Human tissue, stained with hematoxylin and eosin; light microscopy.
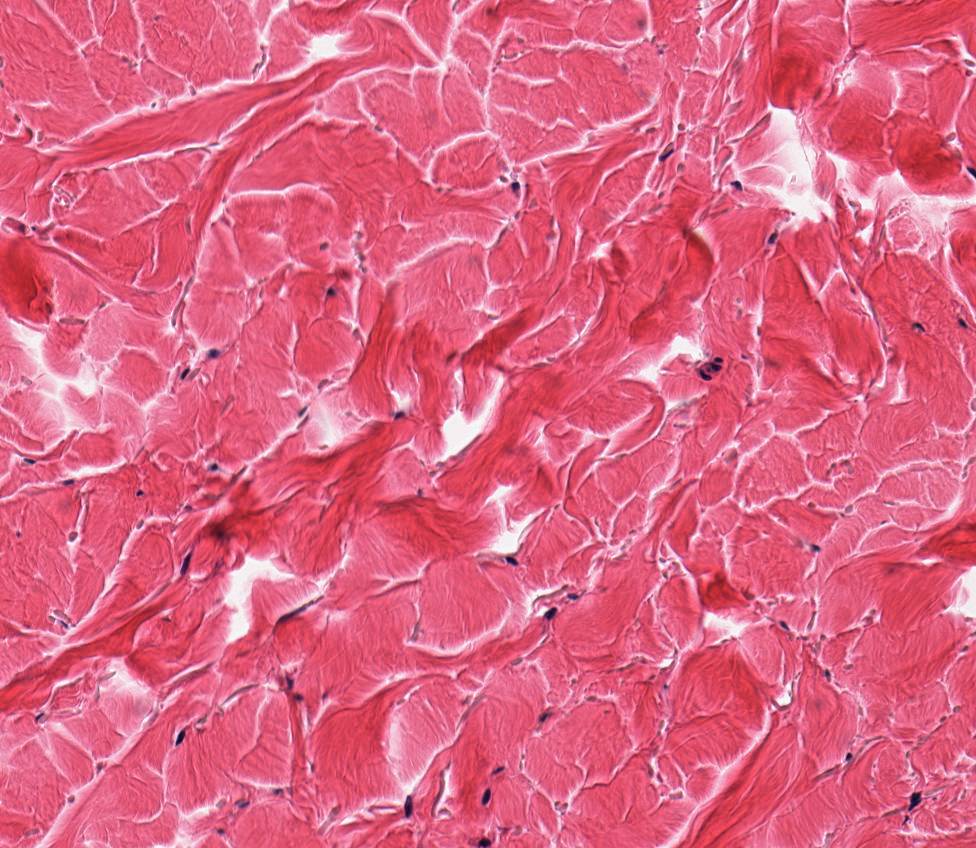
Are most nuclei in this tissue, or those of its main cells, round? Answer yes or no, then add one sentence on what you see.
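No. Nuclei are sparse, small, dark and spindle-shaped, and they lie in the narrow gaps between bundles.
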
